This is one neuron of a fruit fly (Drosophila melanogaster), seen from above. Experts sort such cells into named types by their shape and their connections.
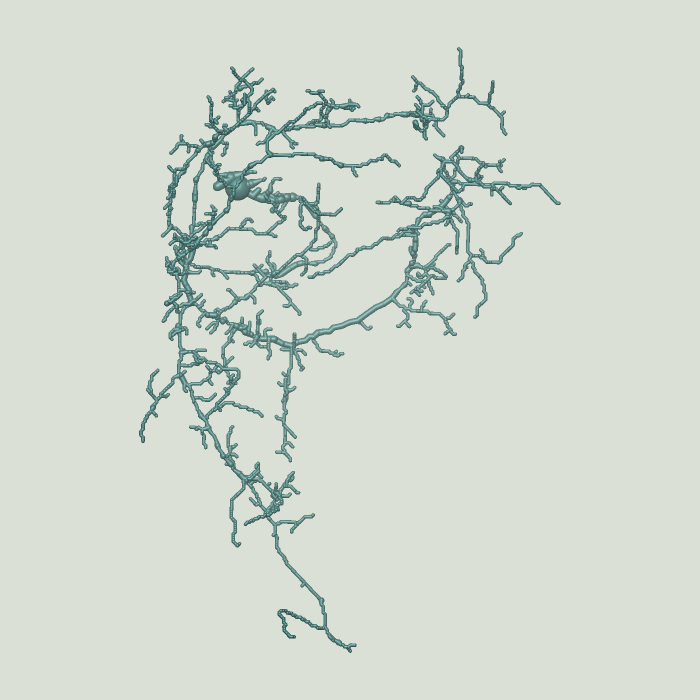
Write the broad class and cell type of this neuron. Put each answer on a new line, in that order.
motor neuron of the brain
MN4b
